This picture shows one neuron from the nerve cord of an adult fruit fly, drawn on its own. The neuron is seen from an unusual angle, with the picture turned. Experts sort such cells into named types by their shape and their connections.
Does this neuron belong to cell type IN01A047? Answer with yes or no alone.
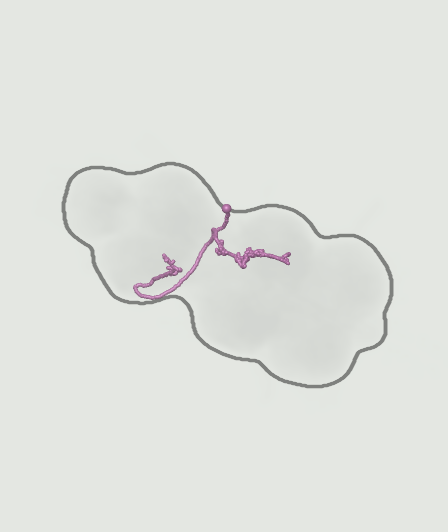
no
